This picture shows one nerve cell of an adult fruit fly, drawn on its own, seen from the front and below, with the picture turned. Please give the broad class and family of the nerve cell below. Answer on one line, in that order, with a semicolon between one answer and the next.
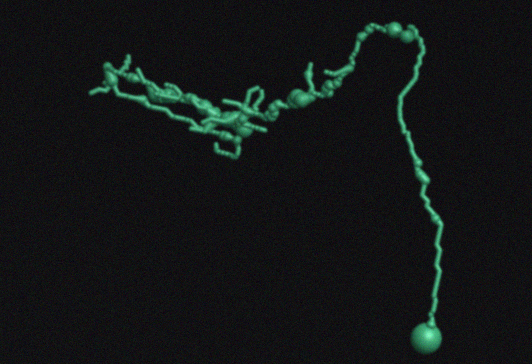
optic-lobe intrinsic neuron; Dm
